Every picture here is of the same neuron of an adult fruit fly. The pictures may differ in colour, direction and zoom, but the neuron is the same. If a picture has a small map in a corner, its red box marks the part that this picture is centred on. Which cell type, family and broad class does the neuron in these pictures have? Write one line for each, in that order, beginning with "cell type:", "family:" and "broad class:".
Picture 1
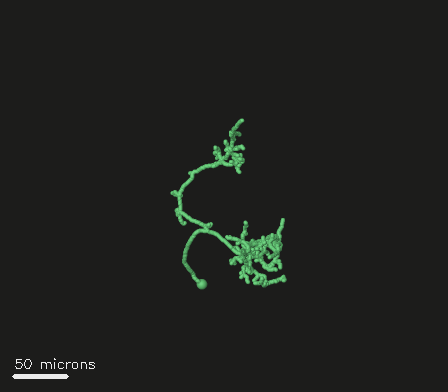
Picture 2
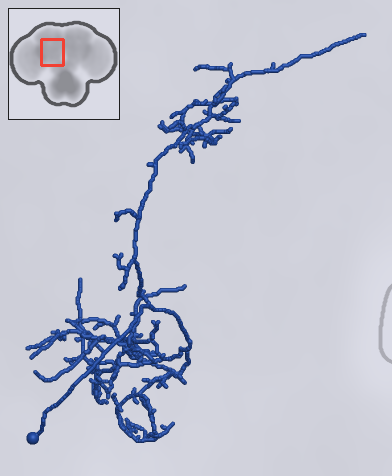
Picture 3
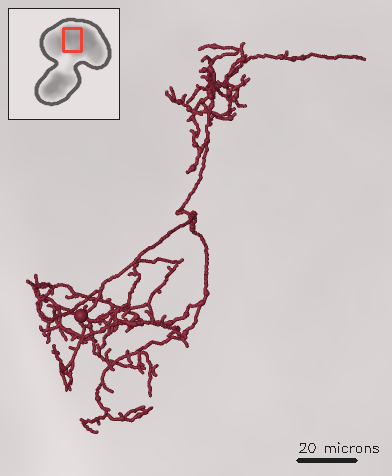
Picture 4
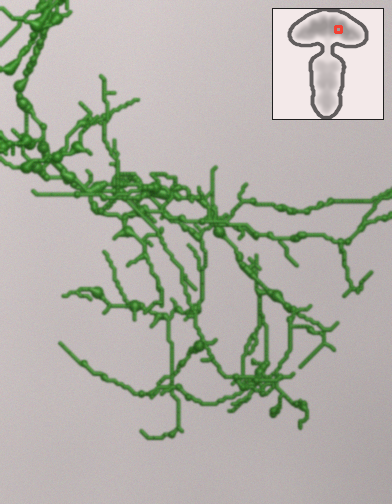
cell type: CL054
family: hemilineage LALa1_anterior
broad class: central-brain intrinsic neuron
